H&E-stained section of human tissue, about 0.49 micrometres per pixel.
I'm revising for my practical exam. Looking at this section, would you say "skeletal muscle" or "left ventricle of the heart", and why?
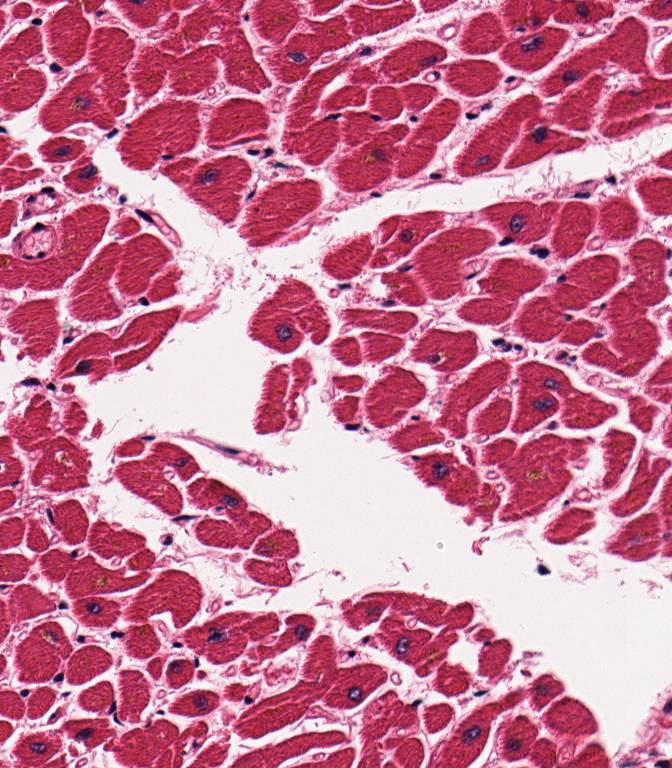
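This is left ventricle of the heart. Fibres are cut mostly in cross section, as rounded to polygonal profiles. What settles it: any profile holding a nucleus holds a single one, placed centrally.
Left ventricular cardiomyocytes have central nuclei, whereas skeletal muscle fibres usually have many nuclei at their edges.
Cytoplasm stains deep pink-red throughout. Some fibres show small yellow-brown granules close beside the central nucleus.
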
